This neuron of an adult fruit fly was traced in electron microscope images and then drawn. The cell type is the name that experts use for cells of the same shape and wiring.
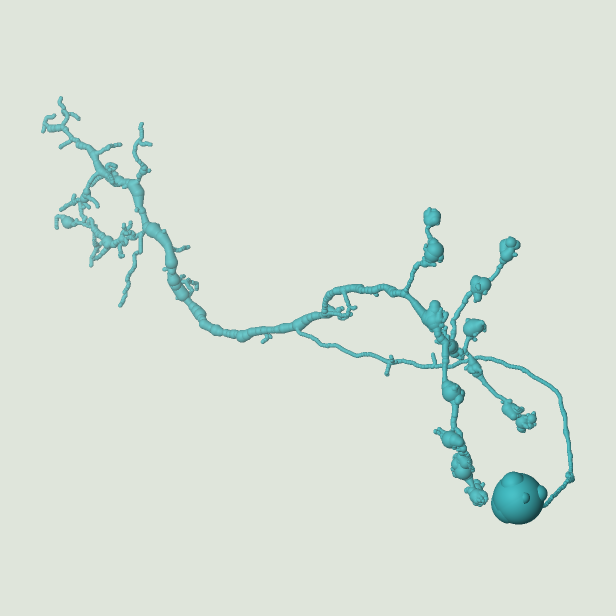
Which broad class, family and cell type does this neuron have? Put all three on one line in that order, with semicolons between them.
optic-lobe intrinsic neuron; Mi; Mi13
